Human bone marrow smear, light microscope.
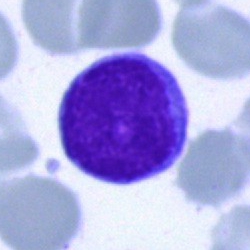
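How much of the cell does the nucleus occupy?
Nearly all of it.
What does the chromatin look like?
Finely granular and evenly stippled throughout the nucleus.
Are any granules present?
None are seen.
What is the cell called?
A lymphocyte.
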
